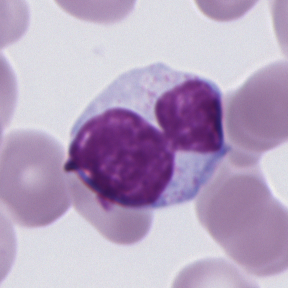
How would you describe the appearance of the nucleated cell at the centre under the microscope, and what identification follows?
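See how dark purple and coarsely clumped the chromatin is, and you won't find a nucleolus in either lobe. Fine pinkish-purple granules are scattered through the cytoplasm, easiest to spot above the nucleus, and there are no vacuoles. That one's a large granular lymphocyte.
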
